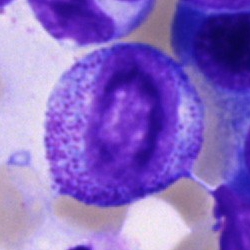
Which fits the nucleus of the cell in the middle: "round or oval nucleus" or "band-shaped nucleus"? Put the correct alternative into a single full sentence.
Its nucleus forms a single compact round or oval shape.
